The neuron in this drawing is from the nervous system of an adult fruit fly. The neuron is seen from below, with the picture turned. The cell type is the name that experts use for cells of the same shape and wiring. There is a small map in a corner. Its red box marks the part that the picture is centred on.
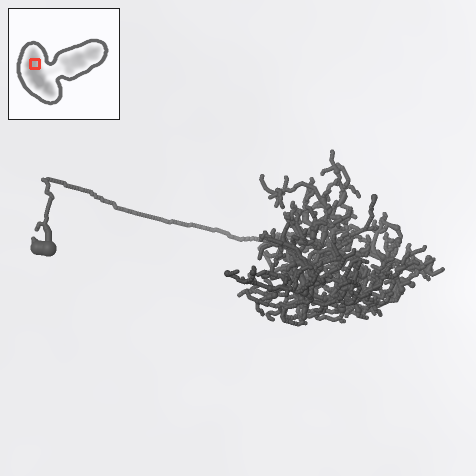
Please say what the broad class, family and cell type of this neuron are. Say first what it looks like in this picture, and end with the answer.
It lies in the brain. The cell body can be seen on the left of the picture. Dozens of branch ends can be seen. Its broad class is optic-lobe intrinsic neuron. The family is Li. It is of cell type Li20.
